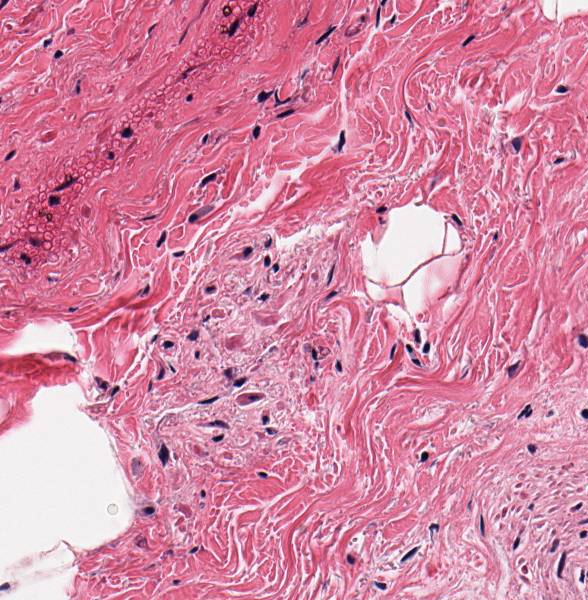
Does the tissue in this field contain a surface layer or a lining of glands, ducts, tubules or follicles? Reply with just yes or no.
No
